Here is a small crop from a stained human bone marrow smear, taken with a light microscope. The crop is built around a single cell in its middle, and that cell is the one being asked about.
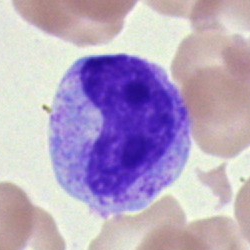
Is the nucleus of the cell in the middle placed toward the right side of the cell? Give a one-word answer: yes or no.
Yes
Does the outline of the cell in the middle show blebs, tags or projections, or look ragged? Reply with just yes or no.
No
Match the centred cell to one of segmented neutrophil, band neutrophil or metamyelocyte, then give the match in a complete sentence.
The cell marked by its central position in the crop is a metamyelocyte.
